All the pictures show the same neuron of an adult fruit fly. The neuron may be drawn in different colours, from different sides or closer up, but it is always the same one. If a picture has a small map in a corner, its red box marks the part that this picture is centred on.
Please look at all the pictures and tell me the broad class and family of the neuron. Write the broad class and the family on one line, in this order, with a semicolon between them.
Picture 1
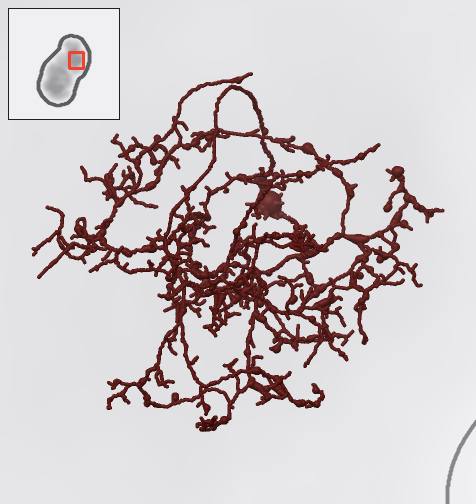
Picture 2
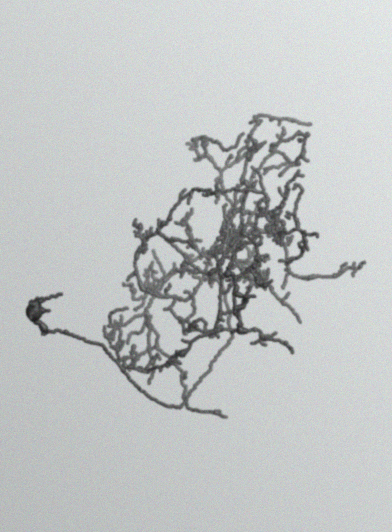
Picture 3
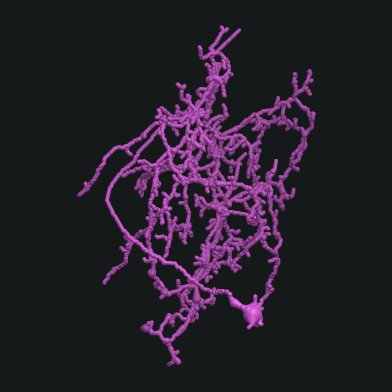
nerve-cord intrinsic neuron; hemilineage 21A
